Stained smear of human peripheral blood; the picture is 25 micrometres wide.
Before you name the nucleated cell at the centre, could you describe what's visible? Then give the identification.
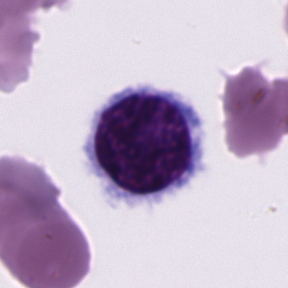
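Nucleus fills most of the cell; only a narrow rim of cytoplasm remains. Cytoplasm pale blue, no granules visible. Fine, hair-like projections fringe the margin all the way round. Name: hairy cell.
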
